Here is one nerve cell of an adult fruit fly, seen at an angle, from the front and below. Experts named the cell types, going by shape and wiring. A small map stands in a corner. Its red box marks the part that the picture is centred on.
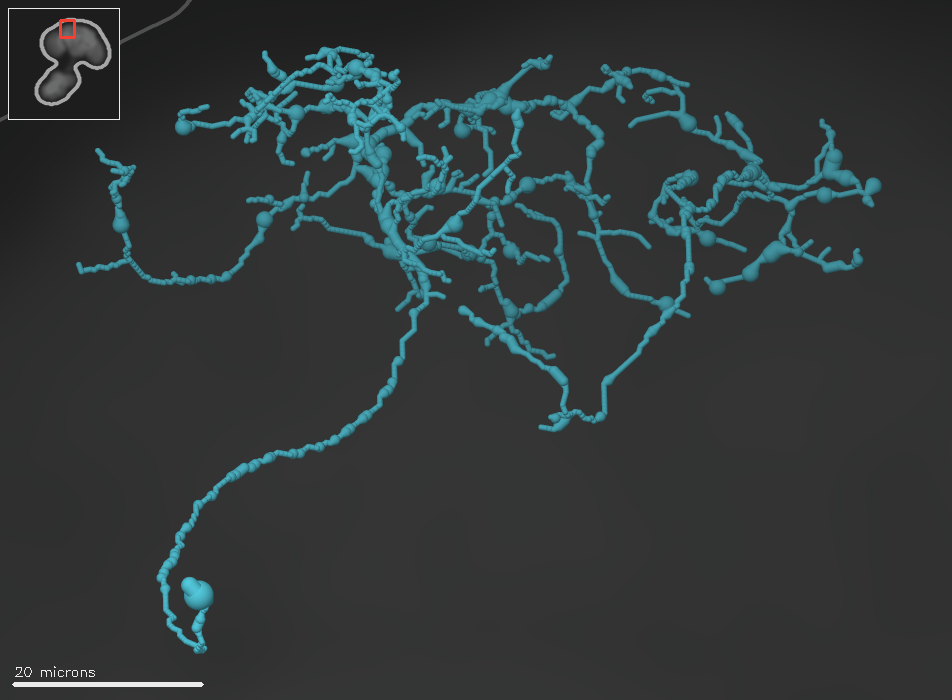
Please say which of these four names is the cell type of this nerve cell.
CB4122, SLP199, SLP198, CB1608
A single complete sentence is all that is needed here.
Included in the cell type CB4122 is this nerve cell.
